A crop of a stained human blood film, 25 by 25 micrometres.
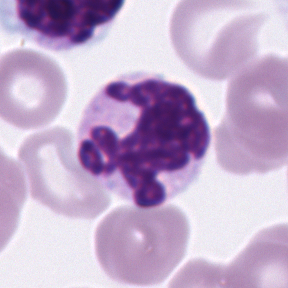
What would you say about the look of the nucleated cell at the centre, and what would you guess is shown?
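Look first at the outline: it is round and smooth. The chromatin is dark purple and gathered into coarse clumps. Its widest band of pale pinkish-lilac cytoplasm lies on the upper-left side. That cytoplasm holds only fine, faint granules, with no coarse orange ones. Across, the cell measures about 12 micrometres. This is a segmented neutrophil.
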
